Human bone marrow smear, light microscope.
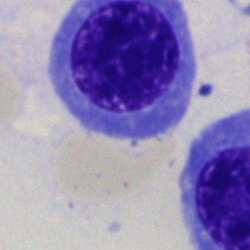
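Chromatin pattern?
Dark purple, coarsely clumped, small paler spots between clumps.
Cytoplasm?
Blue rim, widest below nucleus; no granules visible.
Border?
Round, smooth, no surface projections.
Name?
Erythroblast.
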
